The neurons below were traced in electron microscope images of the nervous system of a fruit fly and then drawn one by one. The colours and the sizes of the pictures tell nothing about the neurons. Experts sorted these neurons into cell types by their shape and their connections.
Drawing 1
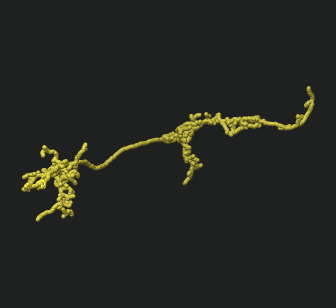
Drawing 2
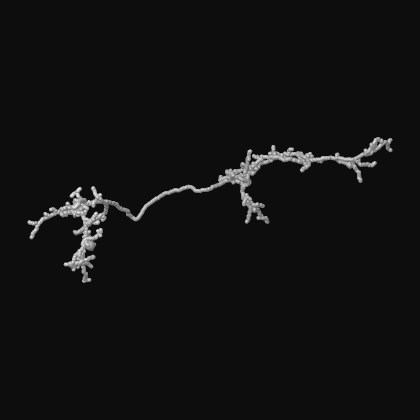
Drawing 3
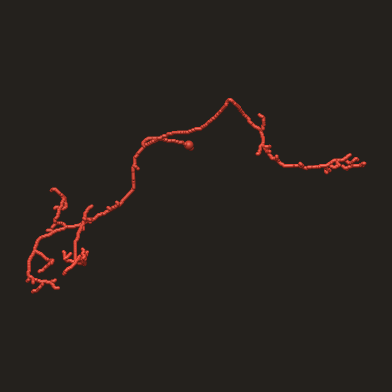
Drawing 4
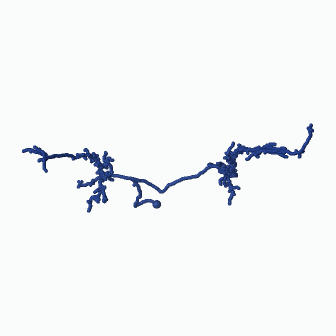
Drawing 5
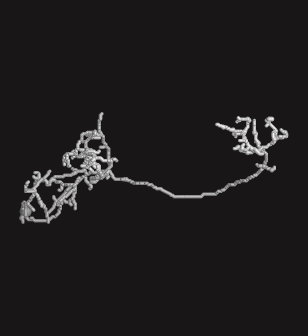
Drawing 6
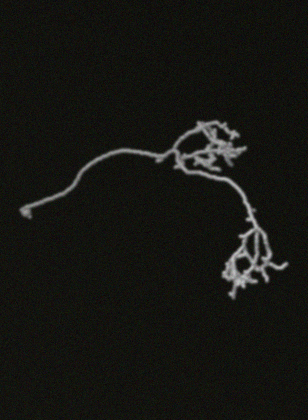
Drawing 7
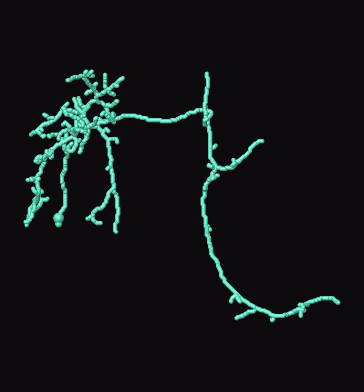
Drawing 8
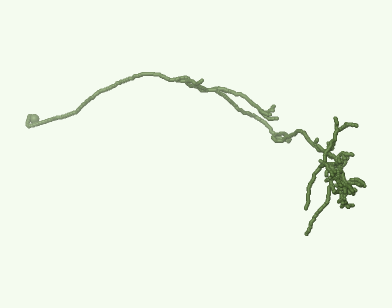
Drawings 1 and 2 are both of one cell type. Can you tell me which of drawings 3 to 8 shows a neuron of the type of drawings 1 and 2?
Drawing 4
